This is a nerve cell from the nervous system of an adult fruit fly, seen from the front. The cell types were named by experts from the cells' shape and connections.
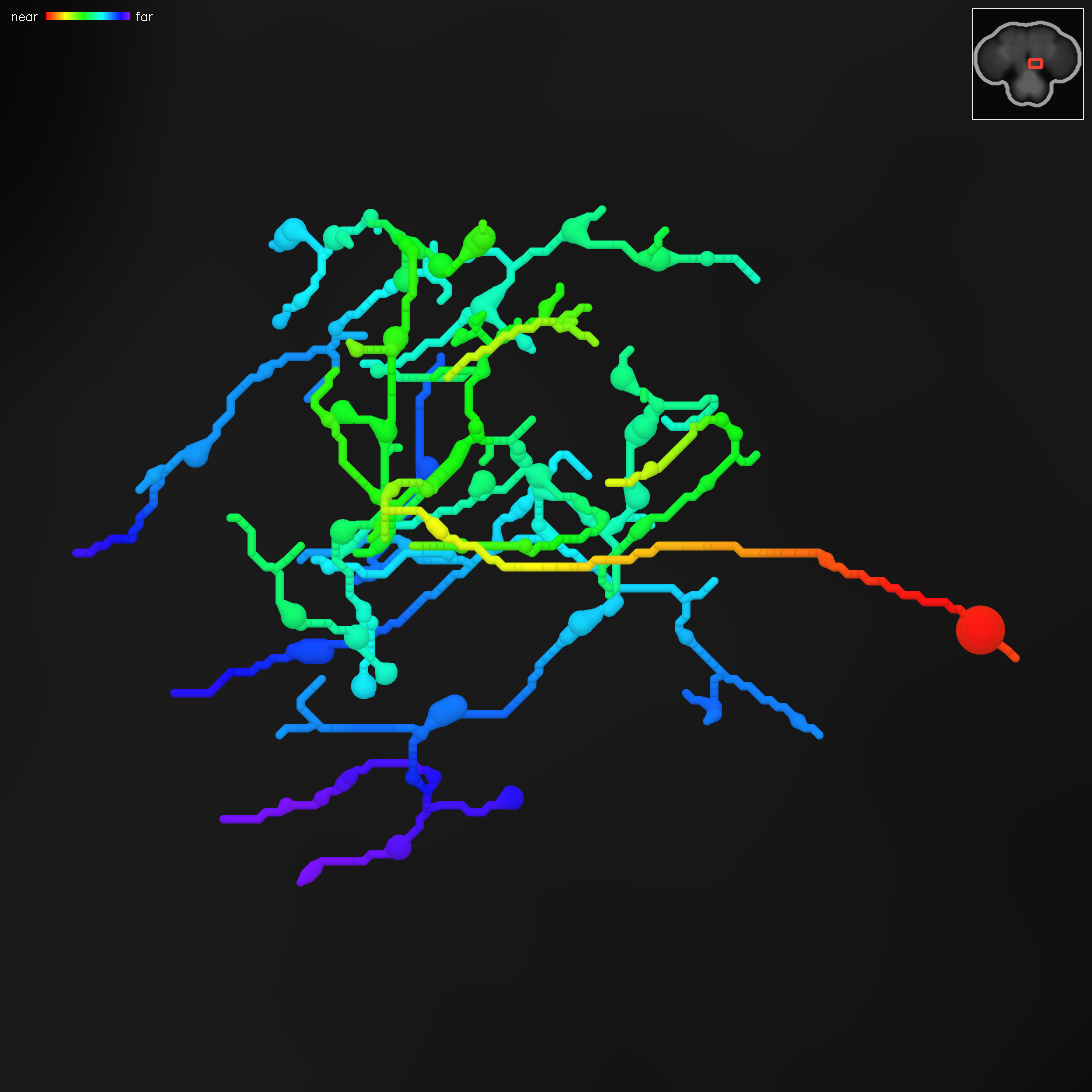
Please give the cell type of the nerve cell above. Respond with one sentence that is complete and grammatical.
The cell type GNG383 is the type of this nerve cell.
